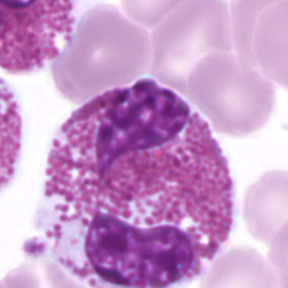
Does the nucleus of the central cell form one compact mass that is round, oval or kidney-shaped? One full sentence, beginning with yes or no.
No, in this cell the nucleus is split into separate segments.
